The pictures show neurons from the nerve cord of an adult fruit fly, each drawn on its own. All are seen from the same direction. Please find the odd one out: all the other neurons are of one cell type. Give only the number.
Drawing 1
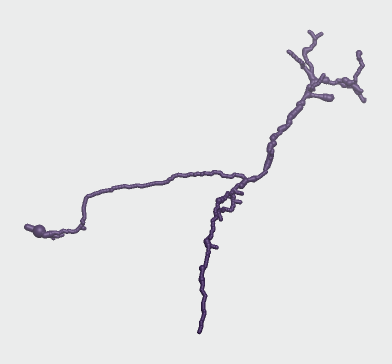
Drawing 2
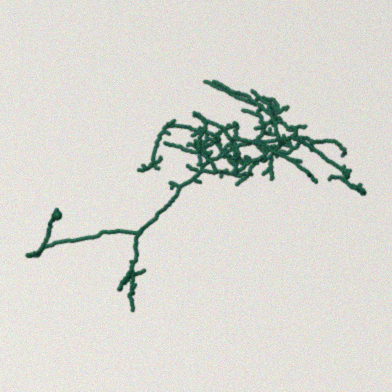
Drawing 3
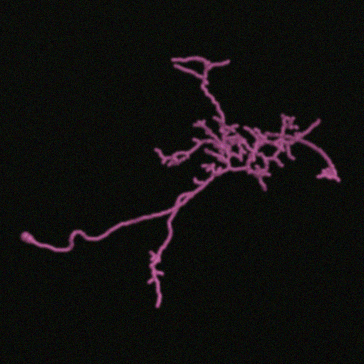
1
